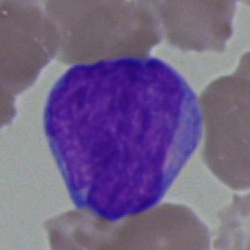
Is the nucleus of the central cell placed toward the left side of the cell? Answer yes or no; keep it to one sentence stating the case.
Yes, the bulk of its cytoplasm is found to the right of the nucleus.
